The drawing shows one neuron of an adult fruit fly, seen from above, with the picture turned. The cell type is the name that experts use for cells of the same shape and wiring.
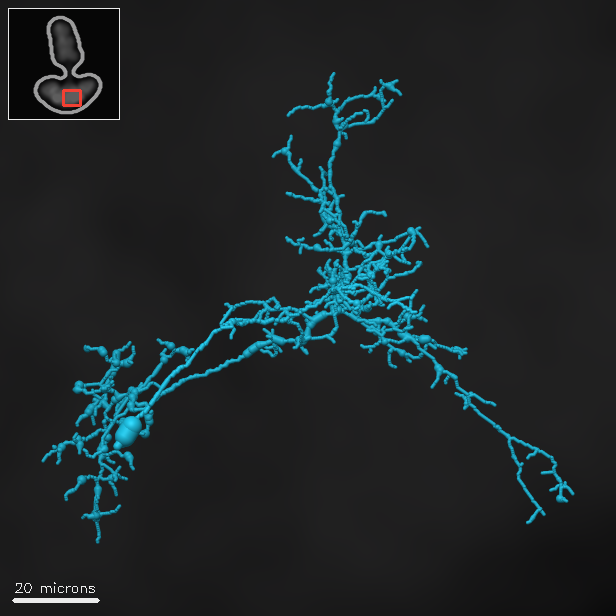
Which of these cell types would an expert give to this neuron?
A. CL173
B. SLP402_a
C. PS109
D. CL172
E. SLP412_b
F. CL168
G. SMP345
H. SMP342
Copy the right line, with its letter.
H. SMP342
